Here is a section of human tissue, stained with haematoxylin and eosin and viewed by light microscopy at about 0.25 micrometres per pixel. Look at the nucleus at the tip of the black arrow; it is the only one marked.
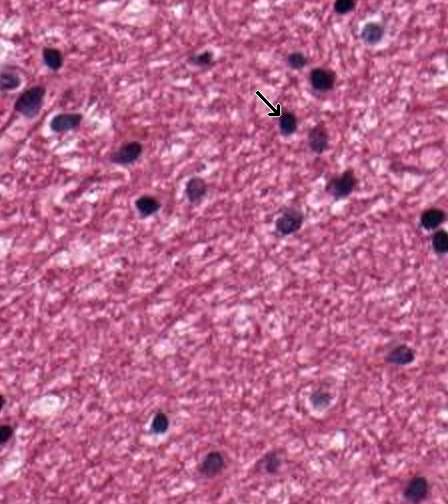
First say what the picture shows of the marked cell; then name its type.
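The nucleus is small, round to slightly oval, with a smooth outline. The nucleus is dark and evenly stained throughout, showing no visible inner detail. The nucleus is a little smaller than the dark nucleus lying just above and to its right. Almost no cytoplasm is visible; the nucleus sits nearly directly in the pink, finely meshed background. It lies singly in that meshwork among scattered nuclei, not in a row and not beside any visible vessel. It is an oligodendrocyte.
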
